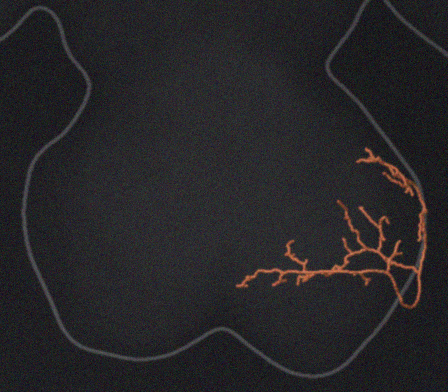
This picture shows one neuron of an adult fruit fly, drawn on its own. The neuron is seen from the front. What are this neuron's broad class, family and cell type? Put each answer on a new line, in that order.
sensory neuron entering the nerve cord
class mechanosensory proprioceptive
SNpp45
